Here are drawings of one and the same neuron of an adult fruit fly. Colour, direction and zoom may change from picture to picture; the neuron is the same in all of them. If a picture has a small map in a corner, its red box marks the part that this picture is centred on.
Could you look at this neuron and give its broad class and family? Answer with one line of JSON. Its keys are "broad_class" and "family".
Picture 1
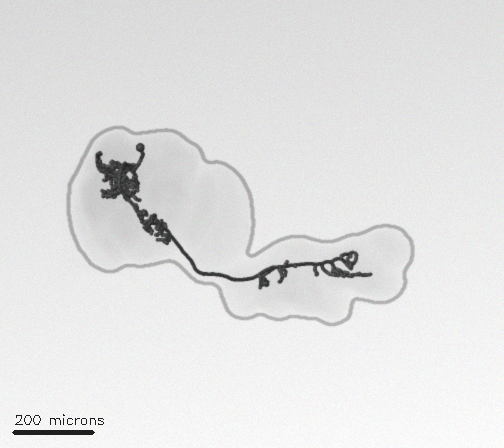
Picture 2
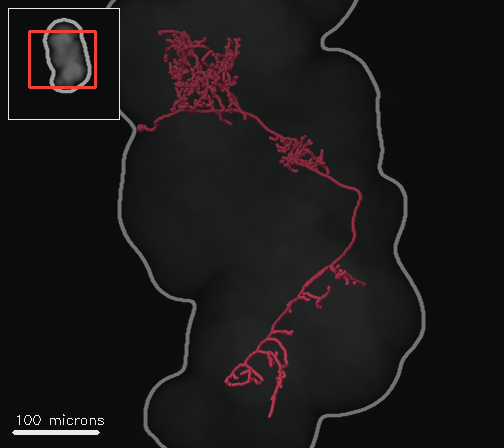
{"broad_class": "descending neuron", "family": "hemilineage SMPpm1"}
